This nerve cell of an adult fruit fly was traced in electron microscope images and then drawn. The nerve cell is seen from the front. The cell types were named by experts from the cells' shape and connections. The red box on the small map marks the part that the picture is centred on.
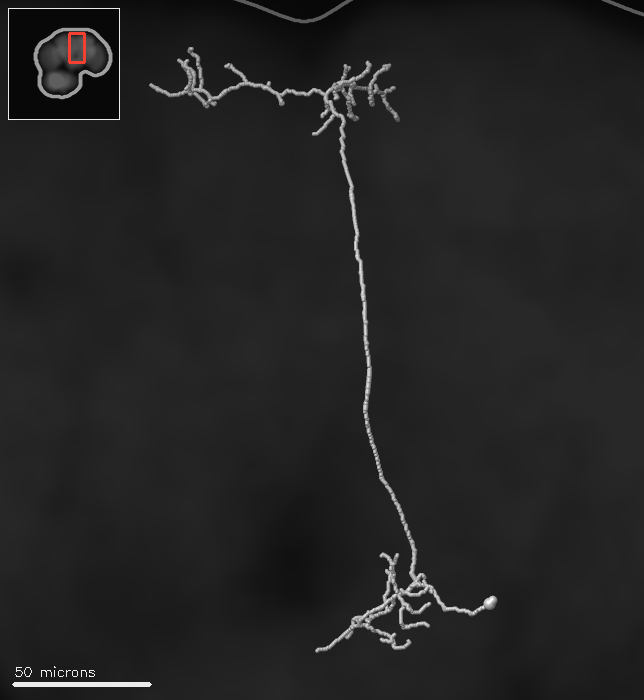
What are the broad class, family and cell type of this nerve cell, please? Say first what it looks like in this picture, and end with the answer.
The cell body is at the lower right of the picture. From top to bottom in the picture it spans about 200 microns. This is a central-brain intrinsic neuron. The family is hemilineage FLAa2. Its cell type is PRW008.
